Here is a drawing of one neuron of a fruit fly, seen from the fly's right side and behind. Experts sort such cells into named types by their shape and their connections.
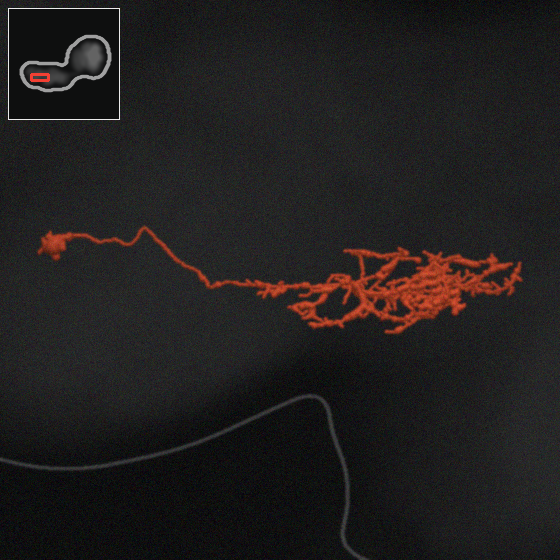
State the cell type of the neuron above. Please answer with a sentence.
The cell type is IN09A018.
